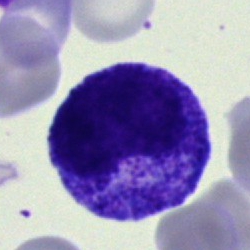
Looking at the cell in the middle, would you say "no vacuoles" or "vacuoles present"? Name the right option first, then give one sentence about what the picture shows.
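No vacuoles. No vacuoles are seen in the cell.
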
